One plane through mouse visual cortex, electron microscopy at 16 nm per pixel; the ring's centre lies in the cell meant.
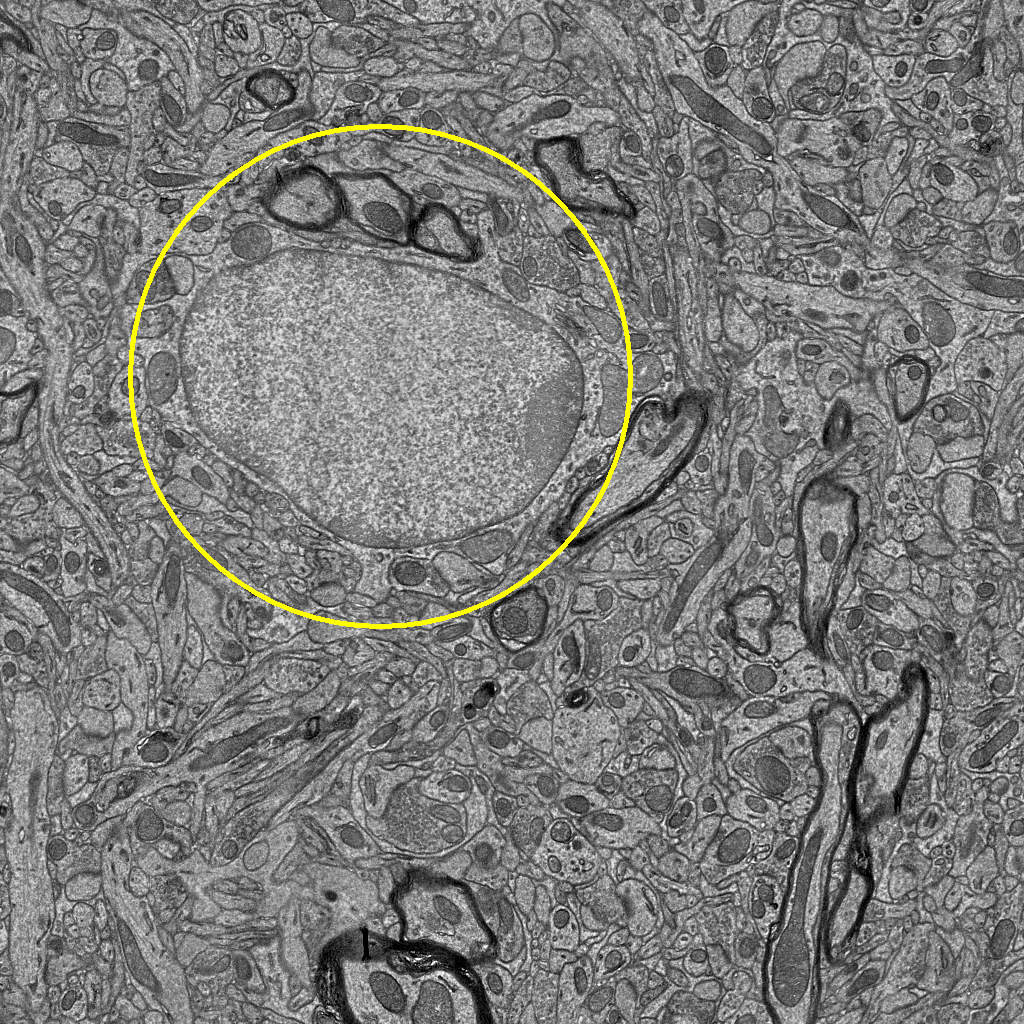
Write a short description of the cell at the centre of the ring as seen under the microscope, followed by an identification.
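A large oval nucleus lies with its long axis roughly left to right; its outline is smooth, without deep infoldings. Chromatin is mostly pale and finely granular, lacking large dark clumps. At the right end, a denser, evenly grey zone abuts the envelope. The answer: astrocyte.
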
